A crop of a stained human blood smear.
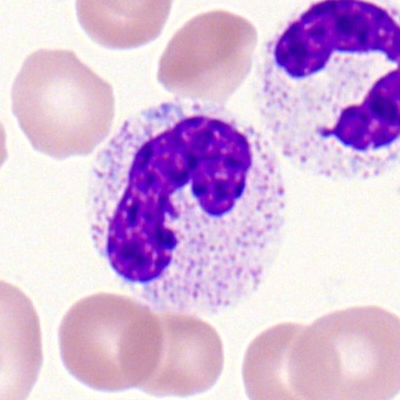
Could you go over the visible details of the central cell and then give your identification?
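The outline of the cell is smooth and roughly round. Its nucleus forms a single thick curved band, bent into a hook shape, in which no nucleoli are visible. Fine pinkish-purple granules are scattered throughout the cytoplasm. This is a band neutrophil.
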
